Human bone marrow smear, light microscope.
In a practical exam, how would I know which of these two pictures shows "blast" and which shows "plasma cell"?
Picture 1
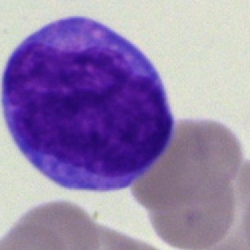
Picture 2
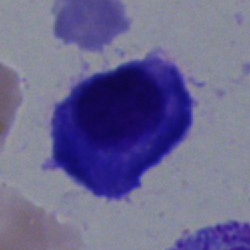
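Blast: picture 1. Plasma cell: picture 2. Outline: smooth and rounded in picture 1. In picture 2 it is irregular, with small knobby bumps along the edge and a small tag of cytoplasm sticking out at lower left. Cytoplasm, picture 1: scant, a narrow deep blue rim.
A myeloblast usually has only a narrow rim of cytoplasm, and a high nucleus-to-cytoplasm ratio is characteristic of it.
Cytoplasm, picture 2: deep, intense blue throughout.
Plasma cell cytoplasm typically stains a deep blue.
Picture 2 also has a faint paler band curving along the lower right border of the nucleus.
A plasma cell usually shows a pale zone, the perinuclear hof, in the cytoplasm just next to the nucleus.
Granules: none in picture 1, no distinct ones in picture 2. Chromatin, picture 1: dark purple, mottled and patchy. Picture 1, surroundings: pale red cells touch the cell at lower right.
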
